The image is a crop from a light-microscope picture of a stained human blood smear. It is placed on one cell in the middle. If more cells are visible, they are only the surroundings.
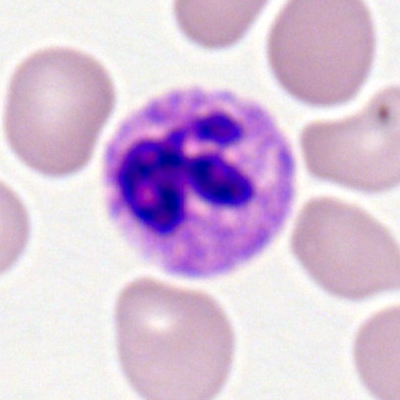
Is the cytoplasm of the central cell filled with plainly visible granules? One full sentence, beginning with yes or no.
Yes, what is seen in its cytoplasm is many granules.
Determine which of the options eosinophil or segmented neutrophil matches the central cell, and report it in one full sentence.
In the centre of this crop there is a segmented neutrophil.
